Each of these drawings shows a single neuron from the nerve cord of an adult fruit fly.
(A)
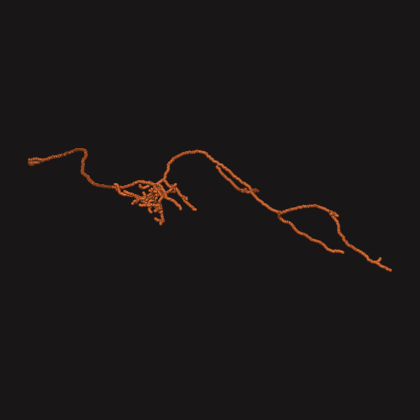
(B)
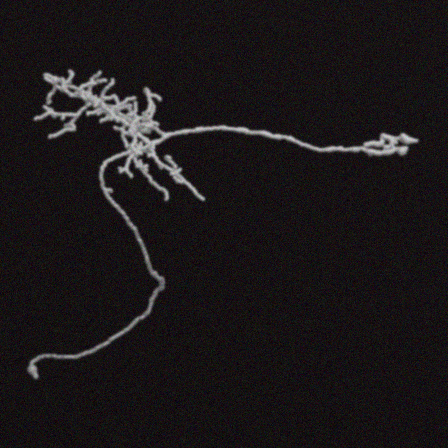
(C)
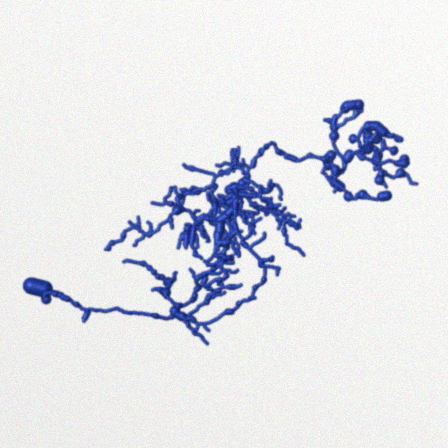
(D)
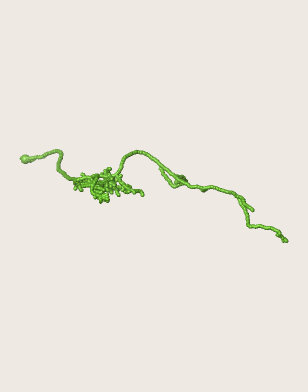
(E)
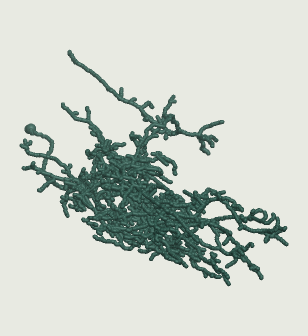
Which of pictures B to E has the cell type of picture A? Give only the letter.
D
